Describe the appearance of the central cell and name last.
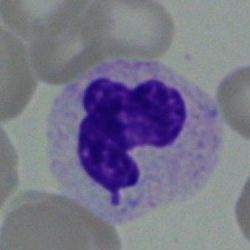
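Start with the outline: round and smooth. Now the nucleus. Its chromatin is dense and dark purple, with just a few small paler spots, and no nucleoli show. Follow its lower edge and you'll see a small, thin tag of nuclear material pointing downward. What you have here is a segmented neutrophil.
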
